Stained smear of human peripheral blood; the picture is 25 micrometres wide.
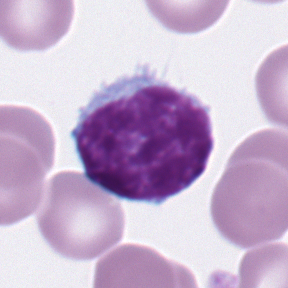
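Typical lymphocyte in a stained peripheral blood smear, about 12 micrometres across. Its nucleus, roundish to slightly oval with no deep indentation, measures about 12 by 10 micrometres and fills about 80% of the cell's area. The chromatin is dense and dark purple, with coarse clumps separated by small paler patches. The visible cytoplasm is pale greyish blue, and fine hair-like projections fringe the upper border.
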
